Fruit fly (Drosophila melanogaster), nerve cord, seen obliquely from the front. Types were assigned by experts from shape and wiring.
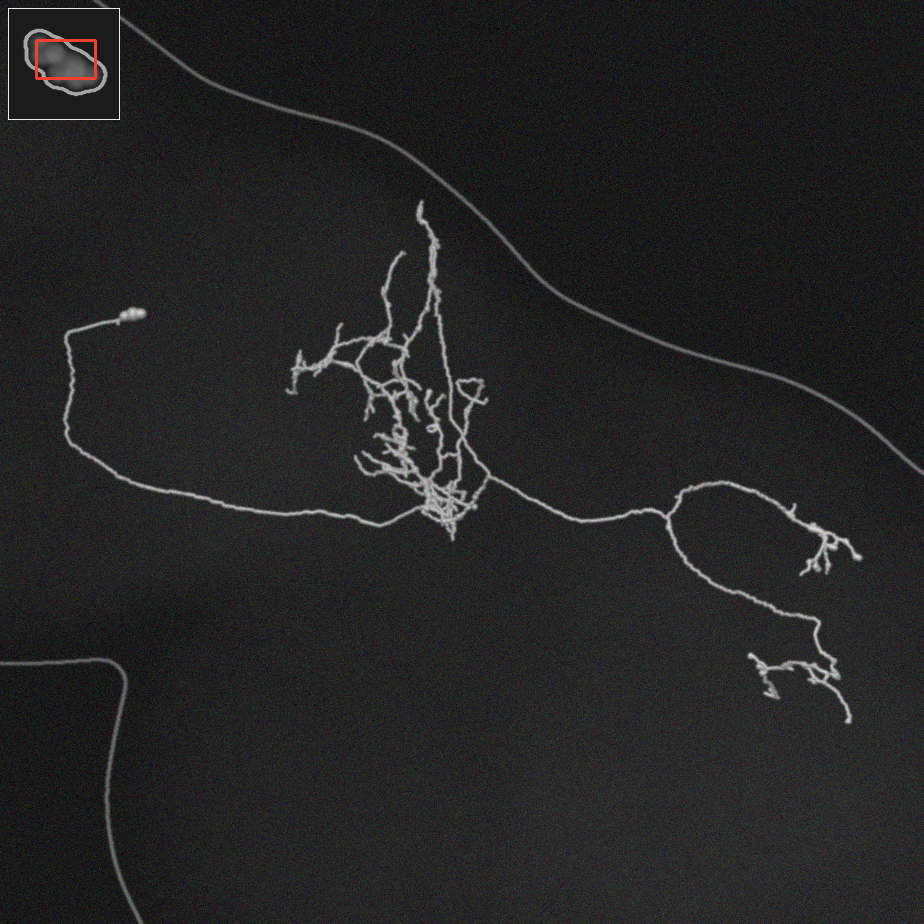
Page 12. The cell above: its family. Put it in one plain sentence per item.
The family is hemilineage 18B.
